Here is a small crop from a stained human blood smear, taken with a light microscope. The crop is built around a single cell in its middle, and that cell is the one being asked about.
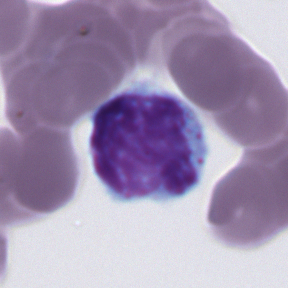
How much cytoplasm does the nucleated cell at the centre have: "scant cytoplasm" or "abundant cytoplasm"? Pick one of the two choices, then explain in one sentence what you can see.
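Scant cytoplasm. The cytoplasm is a thin rim, widest along the right side of the cell.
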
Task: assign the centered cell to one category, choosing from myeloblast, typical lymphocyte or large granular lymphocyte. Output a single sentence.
In the middle of this smear crop, the cell is a typical lymphocyte.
